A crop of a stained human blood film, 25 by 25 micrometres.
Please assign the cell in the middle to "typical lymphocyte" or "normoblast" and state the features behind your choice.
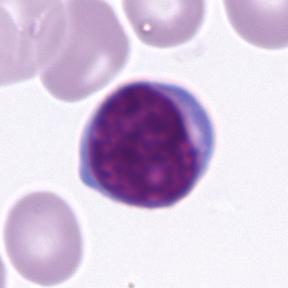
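The answer is typical lymphocyte. The colour of the cytoplasm decides it: here it is pale blue.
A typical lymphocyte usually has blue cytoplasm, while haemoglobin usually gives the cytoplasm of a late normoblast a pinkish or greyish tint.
The cytoplasm forms only a thin rim around a round to slightly oval nucleus that has no indentation or lobes. Its chromatin is dark purple and coarsely clumped. The nucleus fills about 70% of the cell's area, and the cell is about 12 micrometres across.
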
